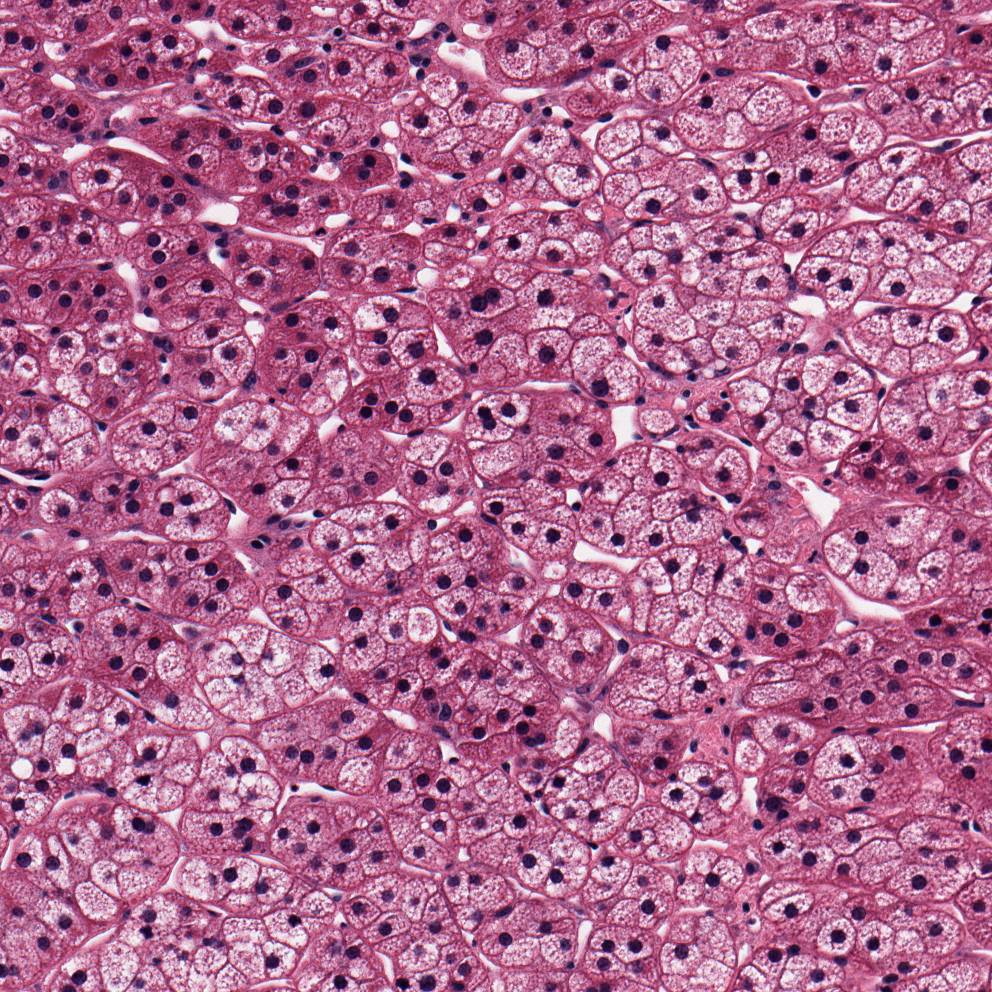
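Adrenal gland: most of the cells here have abundant pale cytoplasm, finely vacuolated and foamy. Toward the upper left, though, the cytoplasm looks denser and pinker, with fewer vacuoles than elsewhere. Between the cell groups run thin-walled, slit-like capillary spaces, and most of them appear empty. Nowhere do the cells form gland lumens or tubules.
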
